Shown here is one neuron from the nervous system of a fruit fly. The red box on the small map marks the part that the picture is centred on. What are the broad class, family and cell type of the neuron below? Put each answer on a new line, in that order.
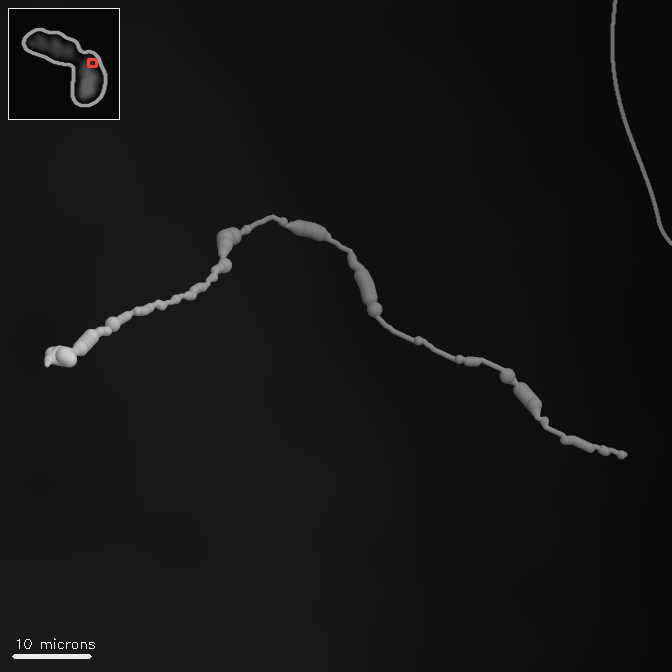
photoreceptor or other optic-lobe sensory neuron
class visual
R7p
